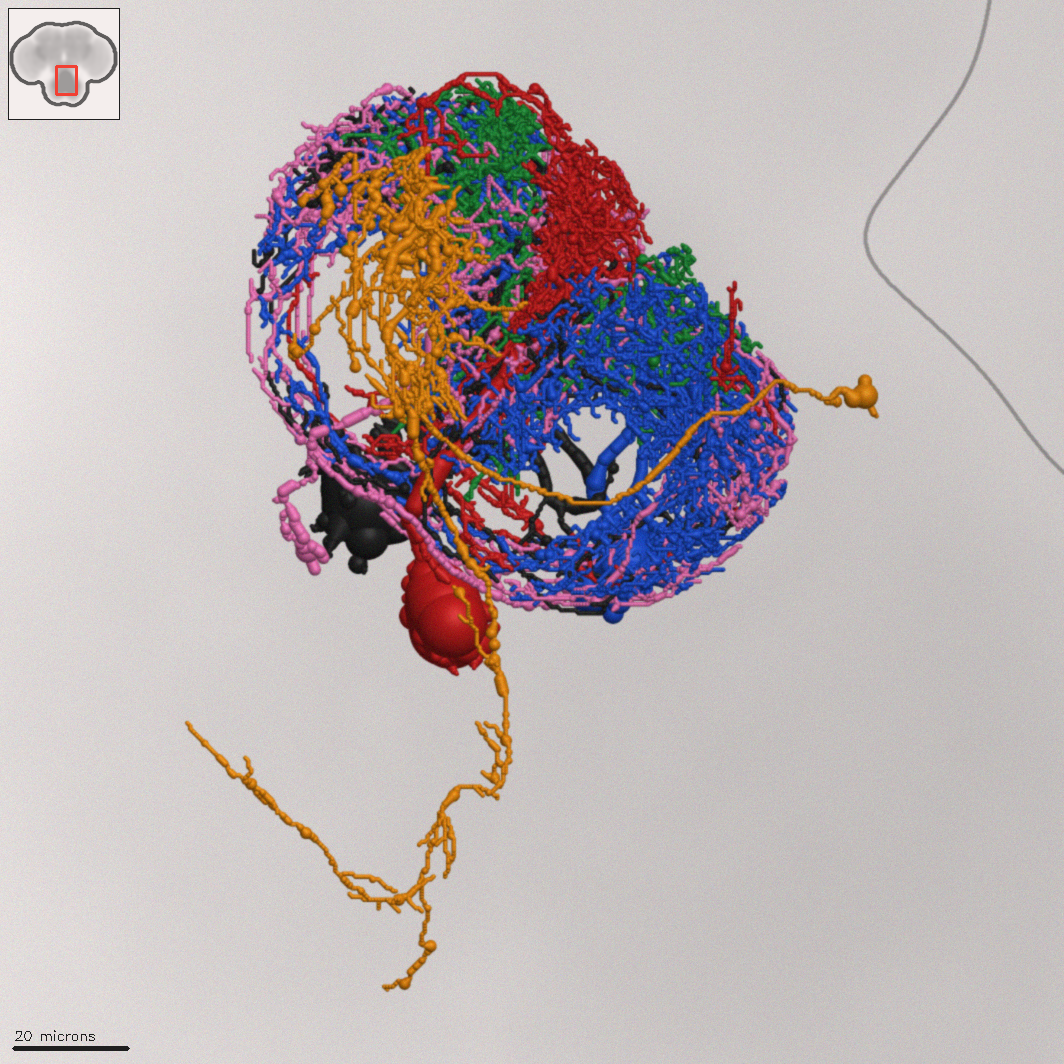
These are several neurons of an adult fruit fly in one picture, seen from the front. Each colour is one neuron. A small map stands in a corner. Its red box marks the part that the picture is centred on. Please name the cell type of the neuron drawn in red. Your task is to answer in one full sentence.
The cell type of the neuron here is MNad23.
